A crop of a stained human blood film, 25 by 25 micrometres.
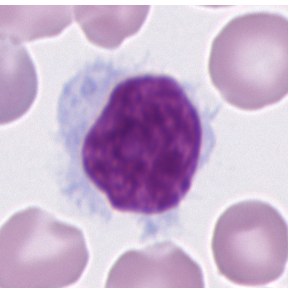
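Hairy cell in a stained peripheral blood smear. The outer border is ragged and indistinct rather than a sharp line. Pale greyish blue cytoplasm is broader on the left of the nucleus than on the right. The nucleus is a single roundish mass, slightly angular in outline, without lobes, about 12 by 10 micrometres.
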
